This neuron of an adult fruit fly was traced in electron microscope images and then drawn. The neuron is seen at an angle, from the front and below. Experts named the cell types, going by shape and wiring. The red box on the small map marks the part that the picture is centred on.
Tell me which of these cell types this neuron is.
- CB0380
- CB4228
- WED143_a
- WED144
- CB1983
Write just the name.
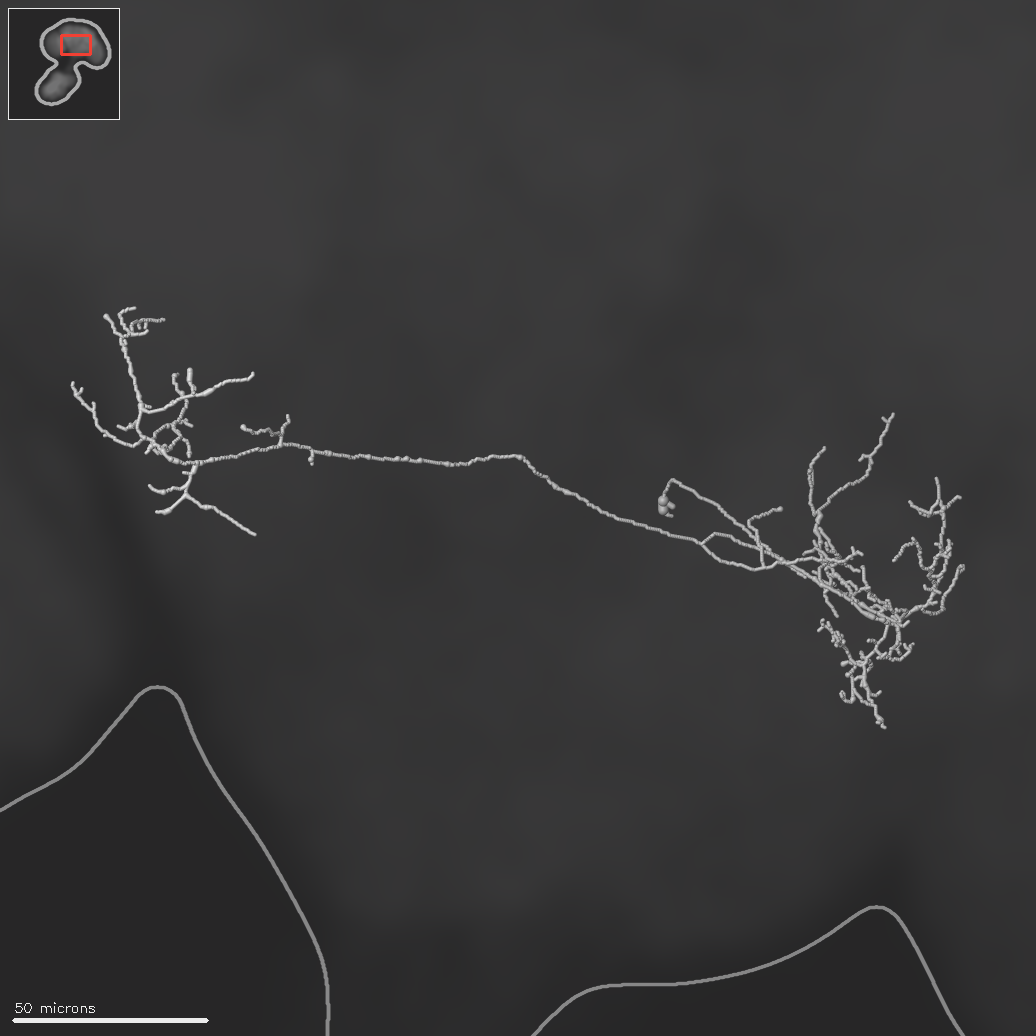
CB1983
